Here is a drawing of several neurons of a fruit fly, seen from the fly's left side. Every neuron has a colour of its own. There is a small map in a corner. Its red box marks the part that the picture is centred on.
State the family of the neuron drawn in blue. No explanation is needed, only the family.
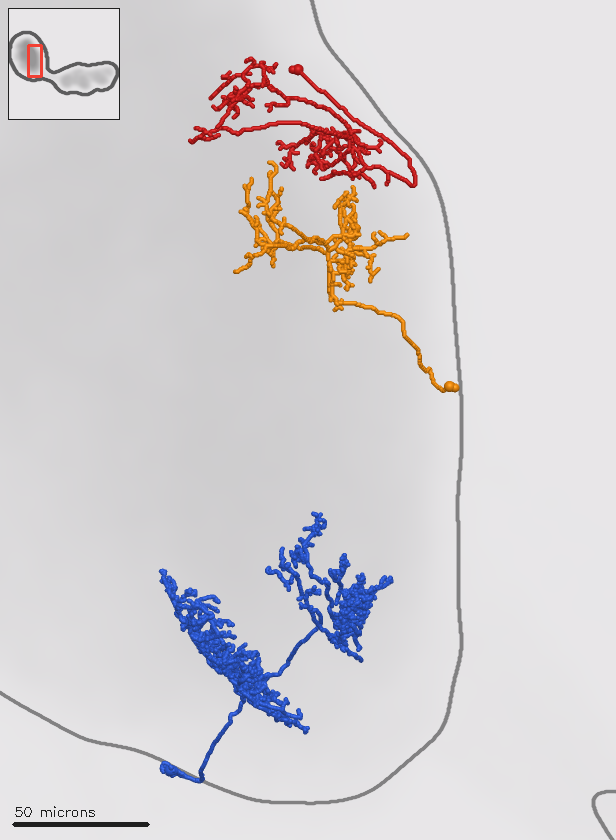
TmY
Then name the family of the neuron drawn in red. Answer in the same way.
Y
